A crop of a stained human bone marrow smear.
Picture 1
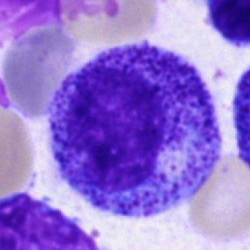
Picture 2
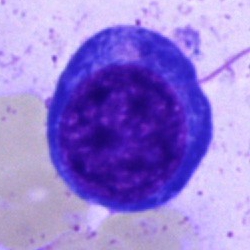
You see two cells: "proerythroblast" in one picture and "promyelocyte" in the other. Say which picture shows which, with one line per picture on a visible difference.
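Picture 1 is a promyelocyte. Numerous coarse dark purple granules fill the cytoplasm.
Picture 2 is a proerythroblast. No granules are visible in the cytoplasm.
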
